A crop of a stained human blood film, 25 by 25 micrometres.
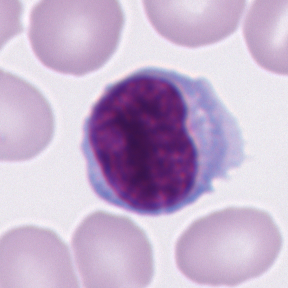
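Typical lymphocyte: the cell measures about 14 micrometres across. Its nucleus is oval, about 12 by 9 micrometres, set toward the left of the cell and filling about 60% of the cell's area. A shallow notch cuts into the right side of the nucleus. The chromatin is dark purple and coarsely clumped. The cytoplasm, pale blue, forms a broad band on the right and only a thin rim on the left.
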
